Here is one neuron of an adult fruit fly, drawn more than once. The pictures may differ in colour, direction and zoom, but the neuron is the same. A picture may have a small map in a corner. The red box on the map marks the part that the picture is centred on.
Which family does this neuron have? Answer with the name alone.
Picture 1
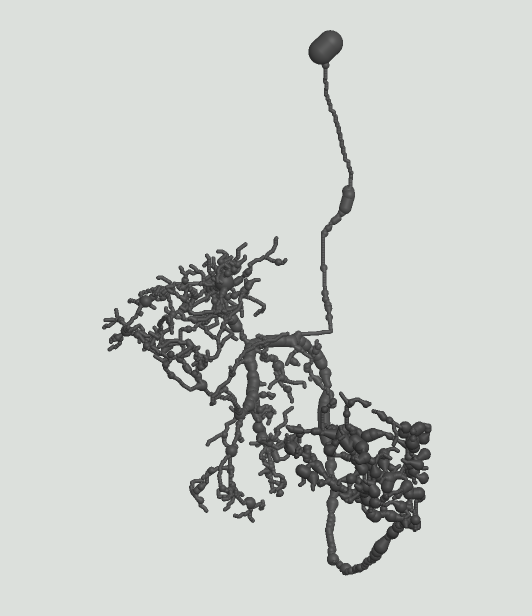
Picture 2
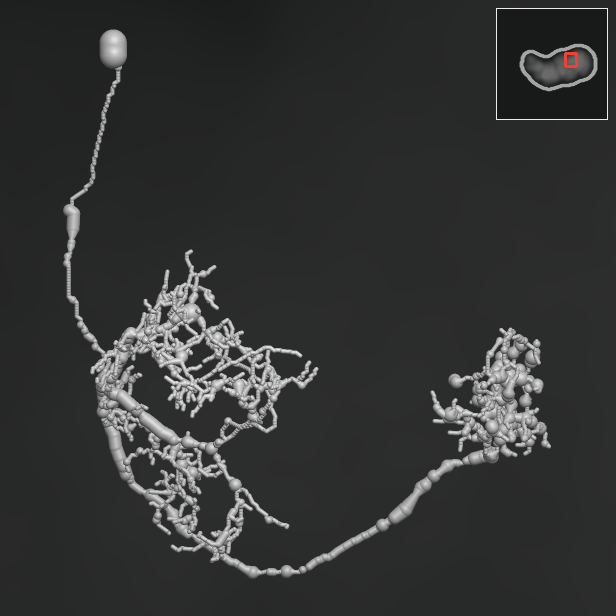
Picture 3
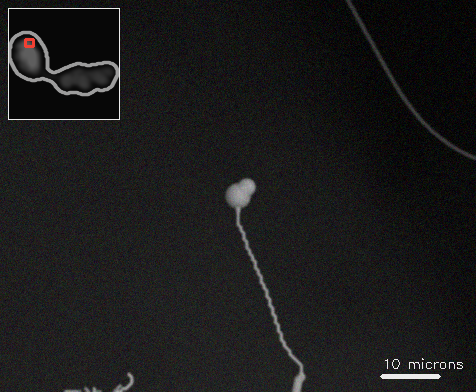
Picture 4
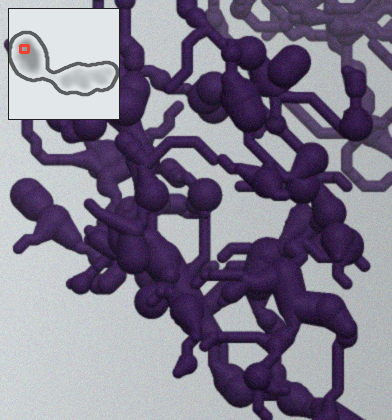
class CX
